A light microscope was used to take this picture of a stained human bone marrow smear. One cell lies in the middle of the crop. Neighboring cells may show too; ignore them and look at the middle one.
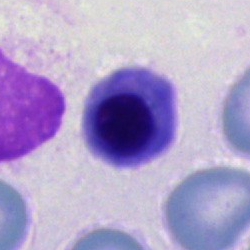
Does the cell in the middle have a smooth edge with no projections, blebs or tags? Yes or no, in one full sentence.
Yes, neither ragged parts nor projections, blebs or tags mark the edge of the cell.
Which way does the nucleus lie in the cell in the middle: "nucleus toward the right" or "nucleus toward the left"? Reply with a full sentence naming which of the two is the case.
The cell has its nucleus positioned toward the left.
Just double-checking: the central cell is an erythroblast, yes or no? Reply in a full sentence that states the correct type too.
Yes, this central cell is an erythroblast.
